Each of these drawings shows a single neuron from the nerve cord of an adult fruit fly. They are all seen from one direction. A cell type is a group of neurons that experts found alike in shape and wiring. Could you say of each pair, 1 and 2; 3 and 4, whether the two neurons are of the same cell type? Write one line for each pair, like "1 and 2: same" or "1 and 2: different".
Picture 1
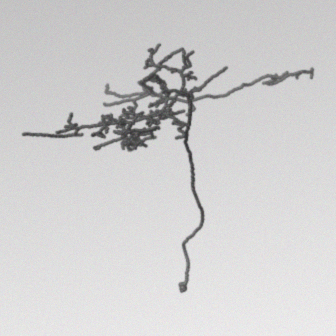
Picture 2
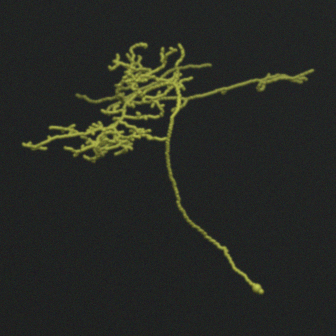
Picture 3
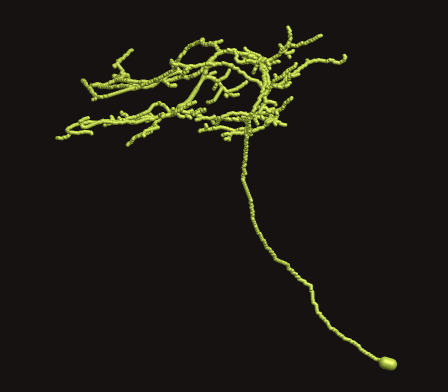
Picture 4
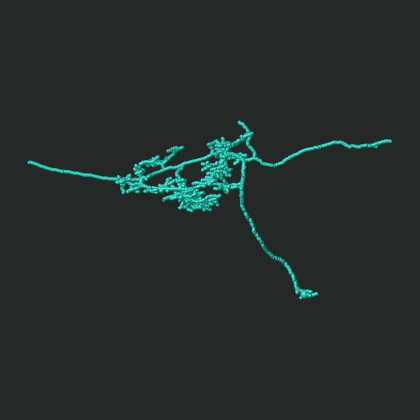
1 and 2: same
3 and 4: different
